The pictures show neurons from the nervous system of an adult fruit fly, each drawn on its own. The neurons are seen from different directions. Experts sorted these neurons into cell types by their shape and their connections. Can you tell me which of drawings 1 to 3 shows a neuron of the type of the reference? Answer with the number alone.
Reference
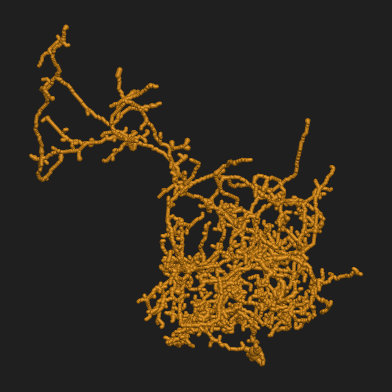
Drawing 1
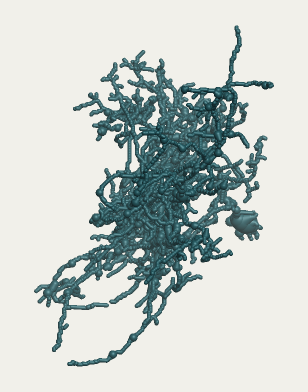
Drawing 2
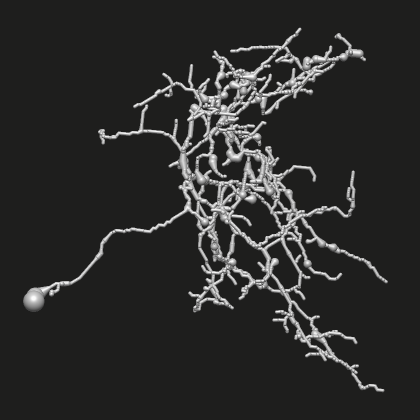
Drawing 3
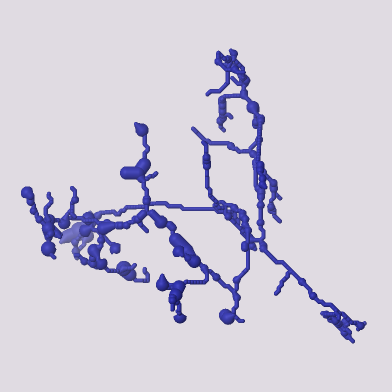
1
